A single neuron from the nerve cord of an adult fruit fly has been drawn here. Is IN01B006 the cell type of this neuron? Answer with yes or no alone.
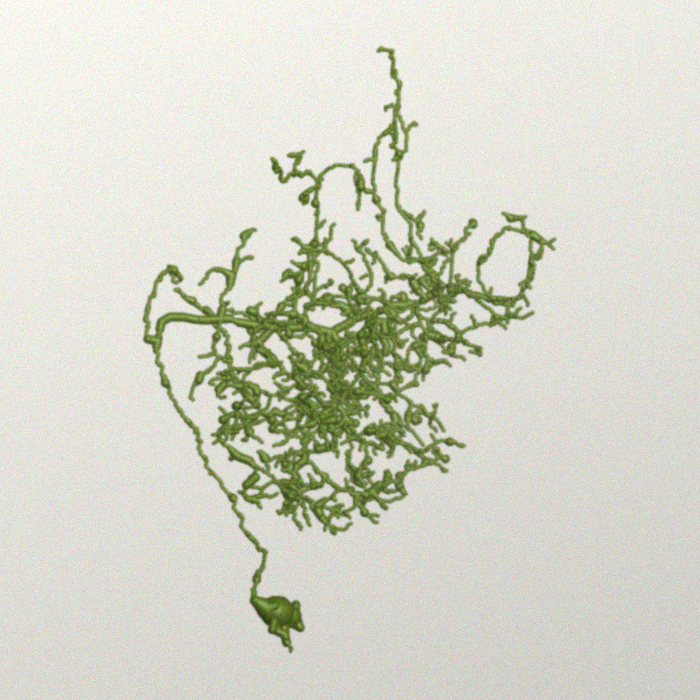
yes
